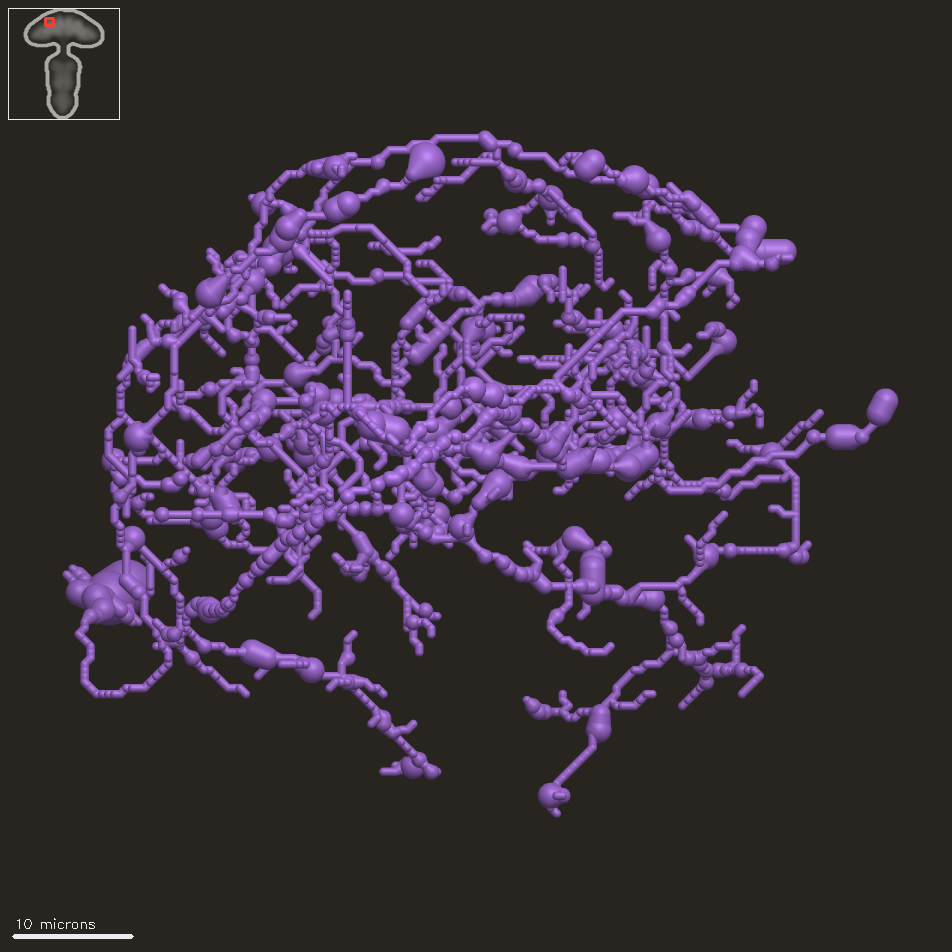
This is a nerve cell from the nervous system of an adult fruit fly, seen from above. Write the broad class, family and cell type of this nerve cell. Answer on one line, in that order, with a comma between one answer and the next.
central-brain intrinsic neuron, hemilineage VLPl&p2_lateral, AVLP104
